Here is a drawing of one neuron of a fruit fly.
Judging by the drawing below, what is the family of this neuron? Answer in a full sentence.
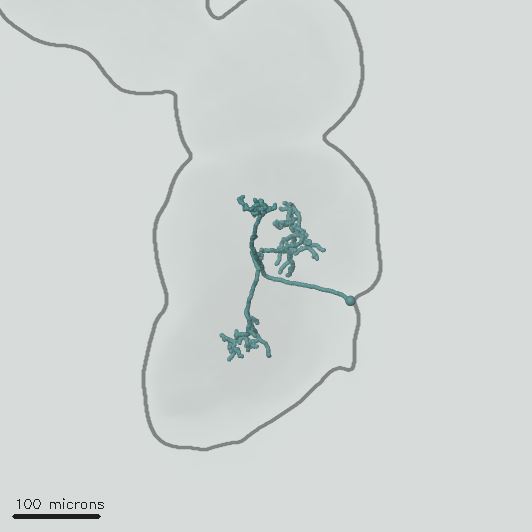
The family is hemilineage PSa1.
